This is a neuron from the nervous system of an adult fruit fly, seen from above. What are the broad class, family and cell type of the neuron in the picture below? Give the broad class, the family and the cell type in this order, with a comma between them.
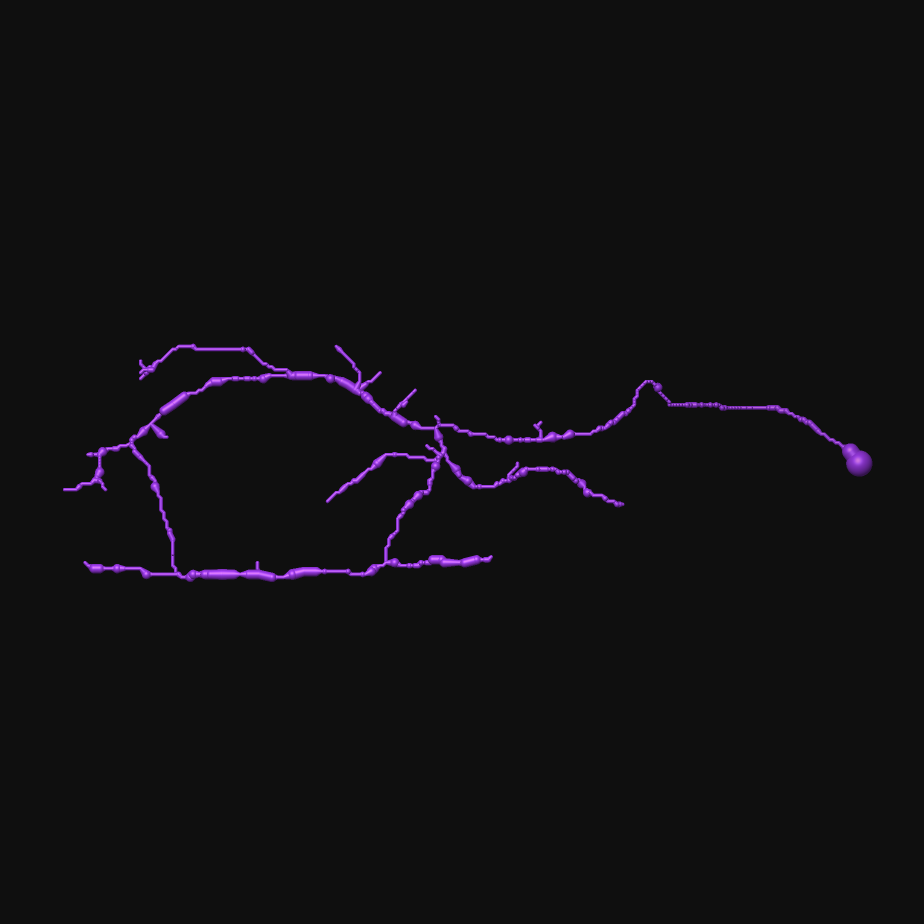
nerve-cord intrinsic neuron, hemilineage 03B, IN03B086_b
